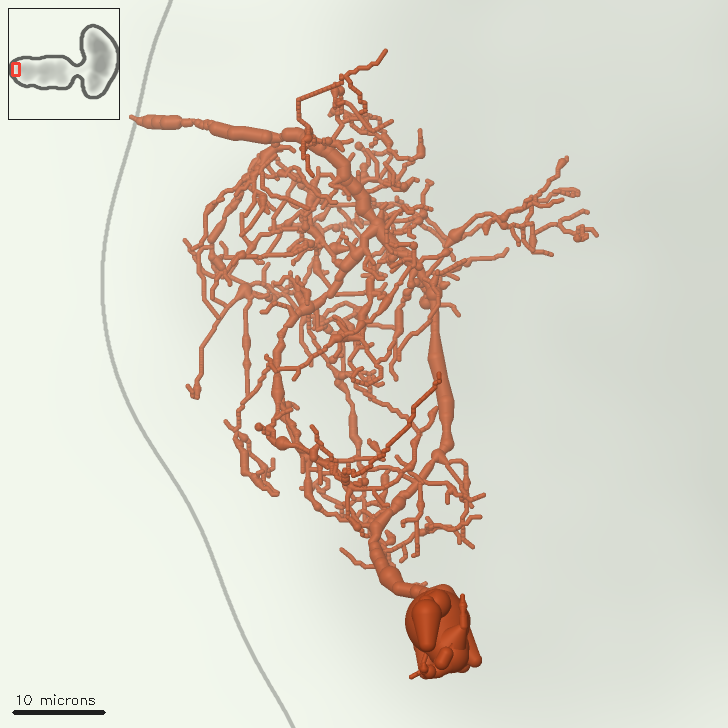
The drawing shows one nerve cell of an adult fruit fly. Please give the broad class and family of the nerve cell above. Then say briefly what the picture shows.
It is an efferent neuron of the nerve cord. The family is hemilineage 00B. It is in the nerve cord and does not reach the brain. From top to bottom in the picture it spans about 70 microns.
